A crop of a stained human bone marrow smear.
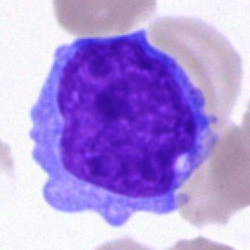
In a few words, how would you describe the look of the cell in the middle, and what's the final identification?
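Looking at the edge, I see an irregular outline with small rounded blebs along the lower and left sides. The chromatin seems fairly fine, with only scattered darker patches and no heavy clumps. The cytoplasm is blue, deepest along the top edge, and its rim is widest at the lower left. So this is a blast.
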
